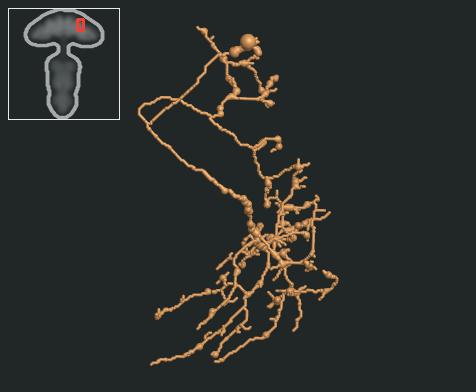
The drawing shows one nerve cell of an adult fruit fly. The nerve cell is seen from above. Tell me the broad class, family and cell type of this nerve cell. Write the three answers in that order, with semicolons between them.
central-brain intrinsic neuron; hemilineage VLPl&d1_dorsal; AVLP232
